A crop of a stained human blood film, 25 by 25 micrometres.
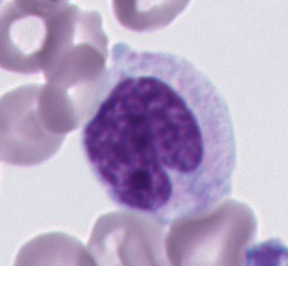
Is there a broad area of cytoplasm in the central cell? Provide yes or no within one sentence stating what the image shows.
Yes, its nucleus is set within plentiful cytoplasm.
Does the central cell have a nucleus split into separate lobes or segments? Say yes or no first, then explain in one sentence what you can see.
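No. The nucleus is kidney-shaped, with a notch cutting in from its lower right side.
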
